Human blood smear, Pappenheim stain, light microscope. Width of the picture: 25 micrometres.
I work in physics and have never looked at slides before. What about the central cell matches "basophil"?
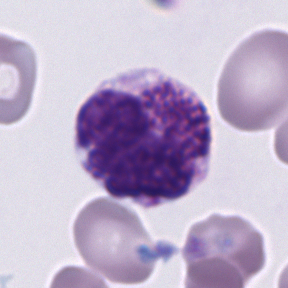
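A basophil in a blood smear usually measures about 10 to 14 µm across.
At about 12 micrometres across, the cell shown falls within that span. Coarse dark purple granules are scattered across the cell and lie over the nucleus, partly hiding its outline.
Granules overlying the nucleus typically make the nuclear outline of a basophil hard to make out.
The cell is a basophil with a roughly round outline, and no nucleoli can be seen in its nucleus.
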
